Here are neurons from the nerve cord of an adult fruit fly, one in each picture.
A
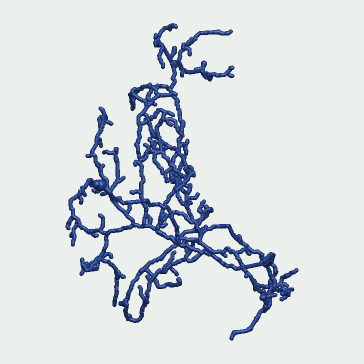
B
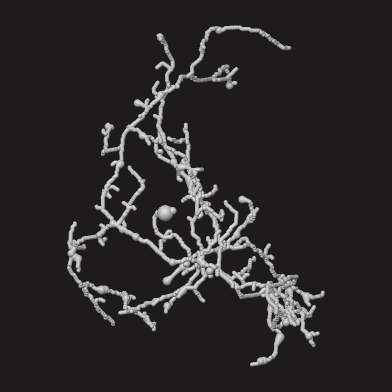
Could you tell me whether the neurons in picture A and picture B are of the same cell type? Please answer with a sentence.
They are of the same cell type.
